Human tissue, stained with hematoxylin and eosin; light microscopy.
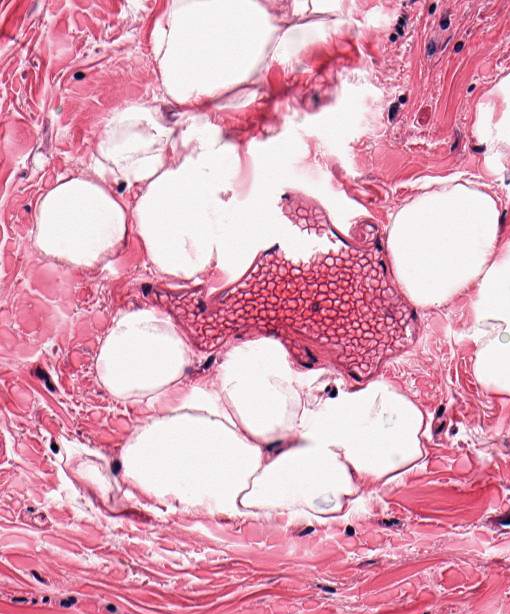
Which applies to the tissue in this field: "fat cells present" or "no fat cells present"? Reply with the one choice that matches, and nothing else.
Fat cells present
